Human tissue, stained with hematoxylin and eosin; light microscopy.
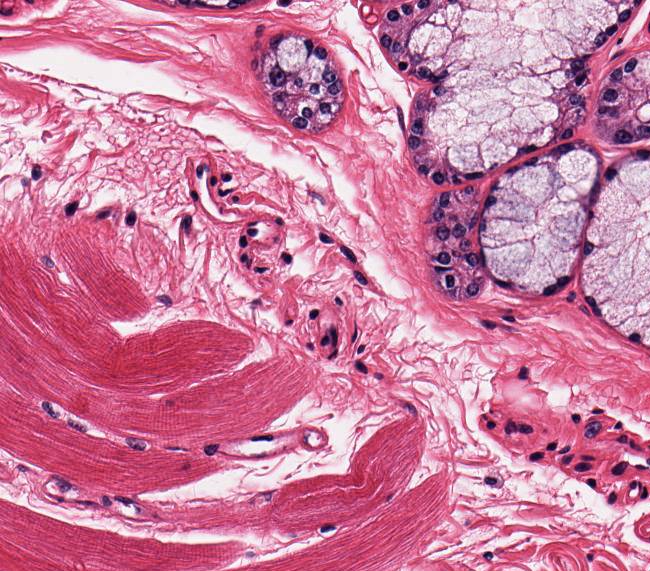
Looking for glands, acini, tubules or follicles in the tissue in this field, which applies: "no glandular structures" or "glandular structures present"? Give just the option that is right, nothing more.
Glandular structures present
